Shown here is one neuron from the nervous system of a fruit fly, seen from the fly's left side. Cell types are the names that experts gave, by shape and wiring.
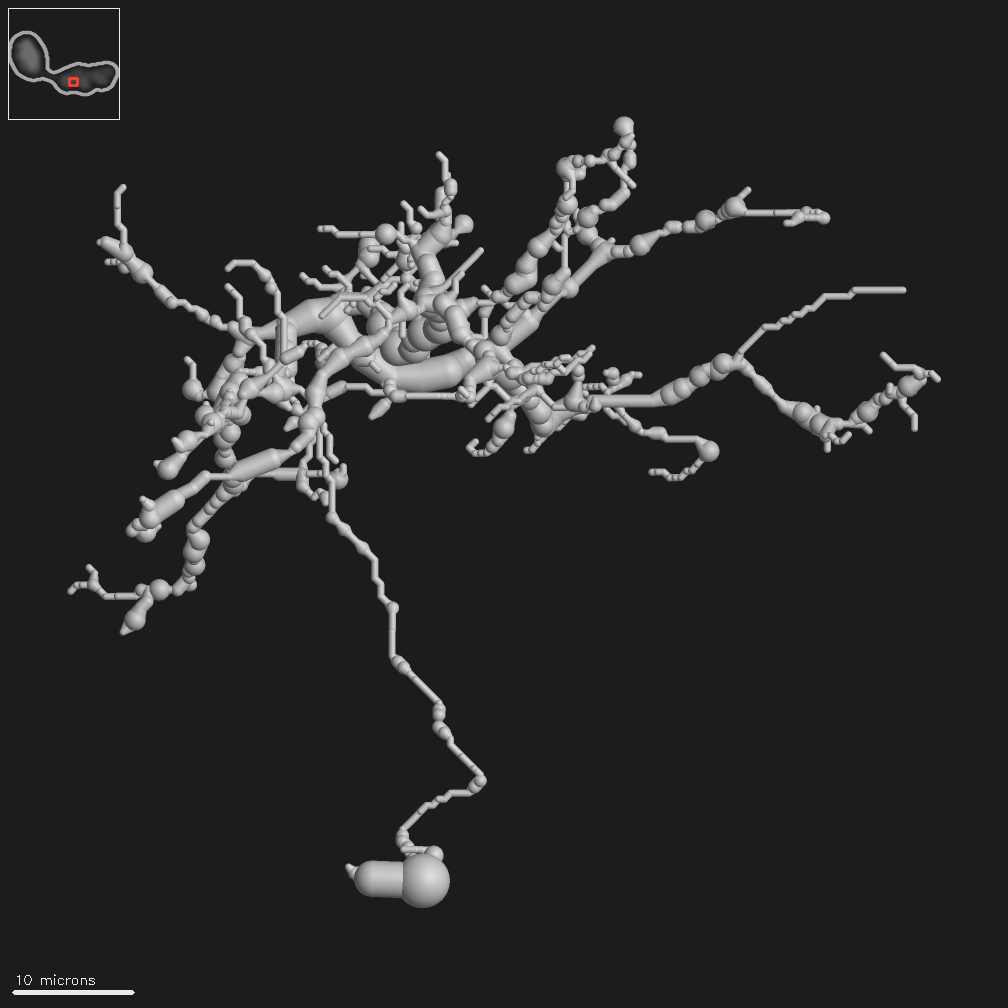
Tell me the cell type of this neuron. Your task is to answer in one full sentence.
It is IN00A060 that is the cell type of the neuron.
